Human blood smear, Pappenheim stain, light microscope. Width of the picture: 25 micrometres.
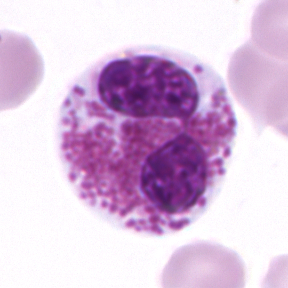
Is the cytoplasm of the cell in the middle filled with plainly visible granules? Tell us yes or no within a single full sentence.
Yes, many granules can be seen in the cytoplasm of the cell.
